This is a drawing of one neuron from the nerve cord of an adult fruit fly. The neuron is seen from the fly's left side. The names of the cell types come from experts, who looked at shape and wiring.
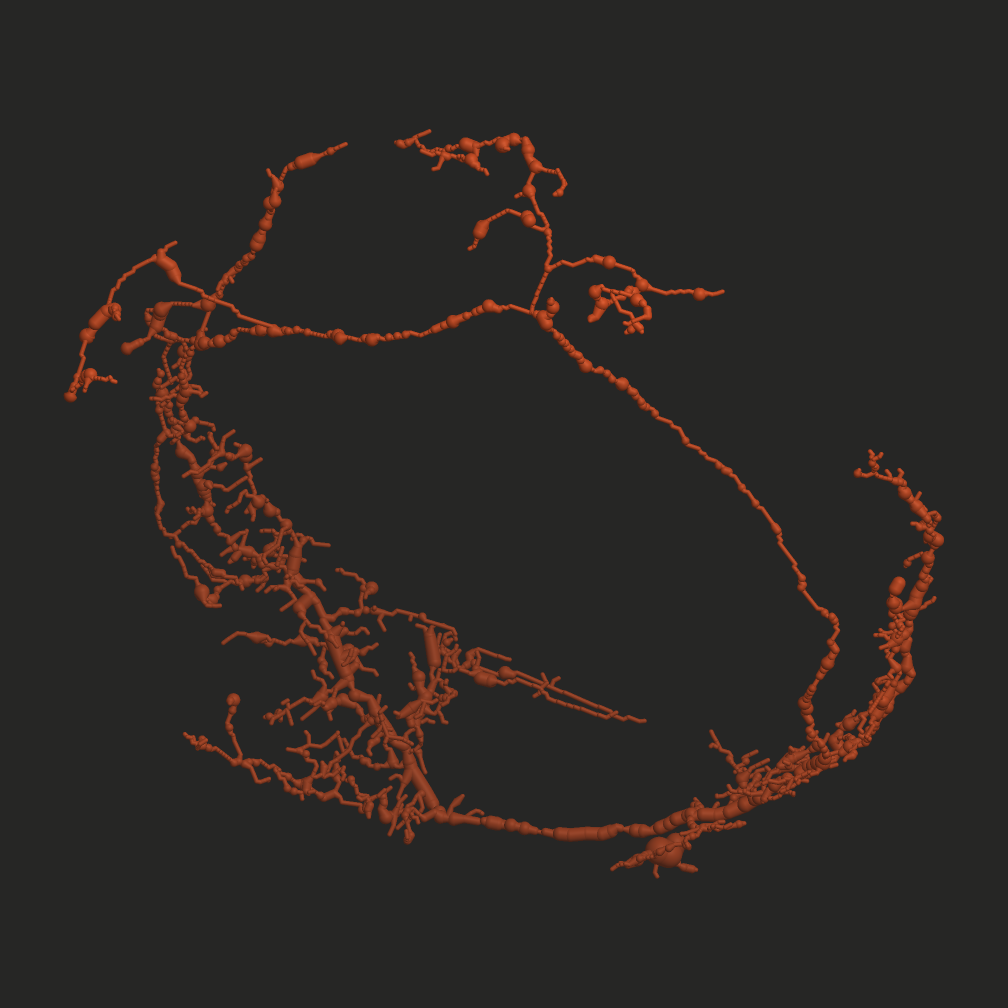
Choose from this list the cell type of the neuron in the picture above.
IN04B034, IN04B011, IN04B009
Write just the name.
IN04B034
